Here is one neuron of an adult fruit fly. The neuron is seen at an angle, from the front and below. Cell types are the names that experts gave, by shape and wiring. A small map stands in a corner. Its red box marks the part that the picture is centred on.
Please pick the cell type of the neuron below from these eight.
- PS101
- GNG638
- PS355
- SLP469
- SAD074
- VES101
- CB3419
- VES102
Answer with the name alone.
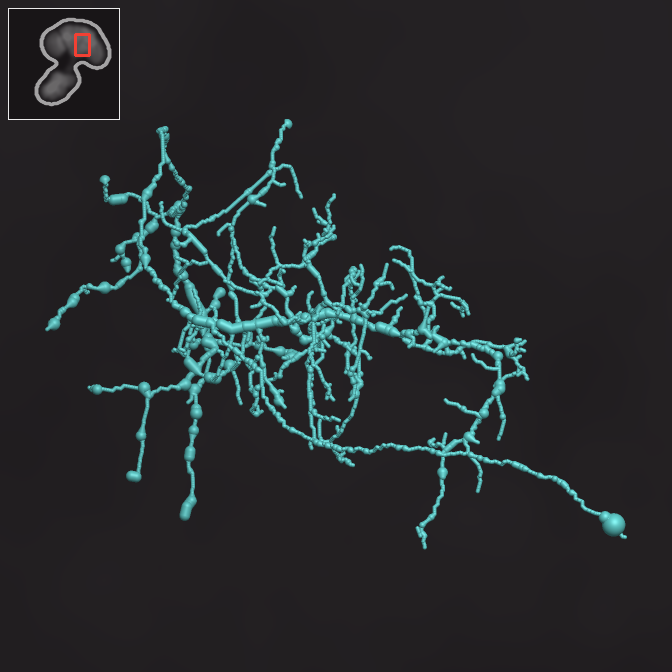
CB3419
